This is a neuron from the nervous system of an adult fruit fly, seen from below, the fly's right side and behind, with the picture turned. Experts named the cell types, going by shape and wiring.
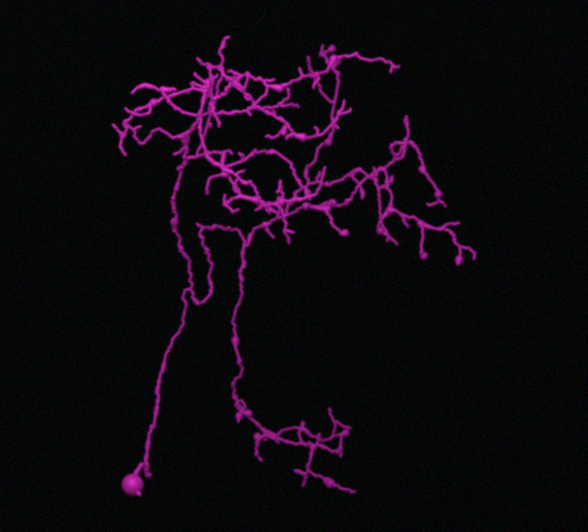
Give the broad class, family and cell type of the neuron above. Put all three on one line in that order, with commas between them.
central-brain intrinsic neuron, hemilineage LALa1_anterior, WED015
